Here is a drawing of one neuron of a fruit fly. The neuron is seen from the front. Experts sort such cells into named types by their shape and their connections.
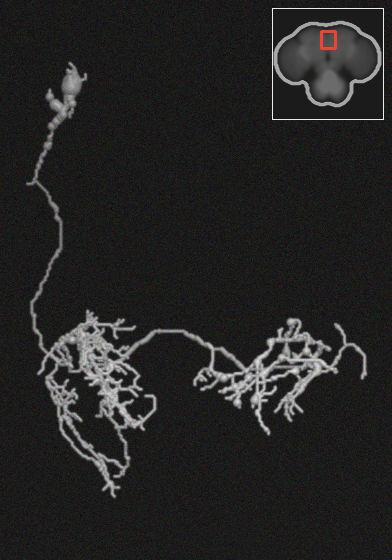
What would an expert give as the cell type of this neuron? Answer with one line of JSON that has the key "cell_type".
{"cell_type": "hDeltaI"}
